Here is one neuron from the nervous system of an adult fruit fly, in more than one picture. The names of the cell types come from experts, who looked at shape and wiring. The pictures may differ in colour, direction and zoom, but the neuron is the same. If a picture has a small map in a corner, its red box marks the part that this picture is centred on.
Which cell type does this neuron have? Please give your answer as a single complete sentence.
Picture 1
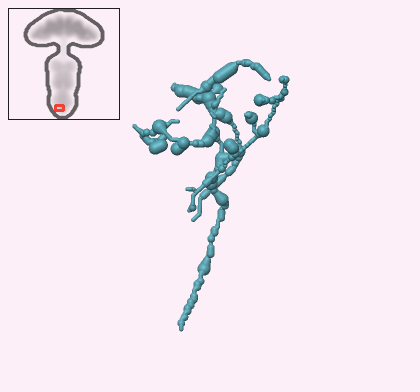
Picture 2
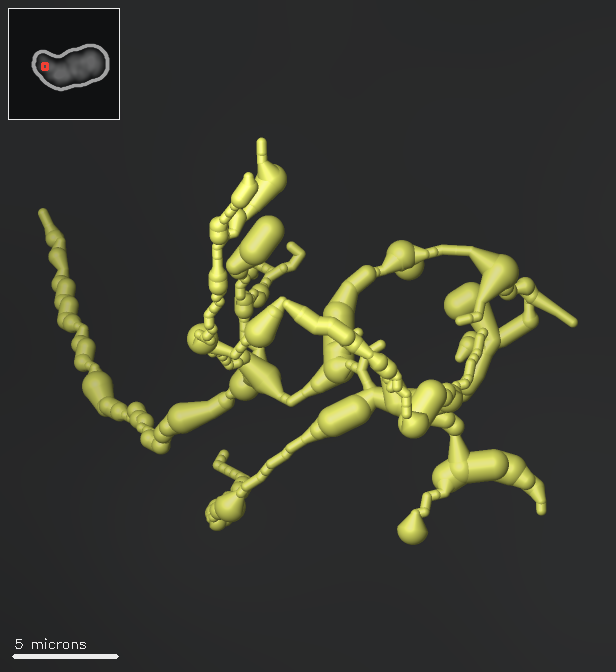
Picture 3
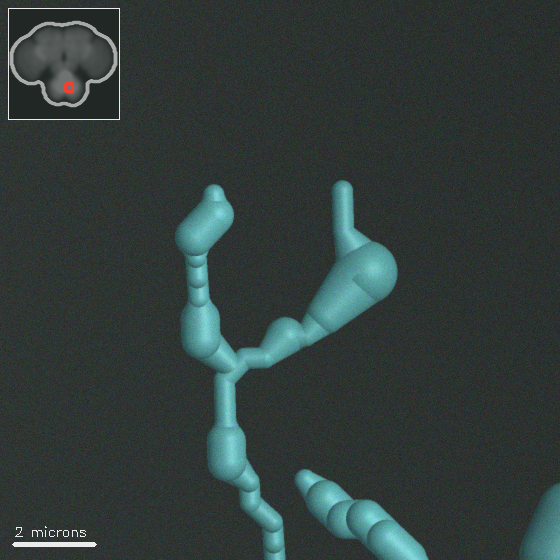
Under the cell type SNta21 falls this neuron.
